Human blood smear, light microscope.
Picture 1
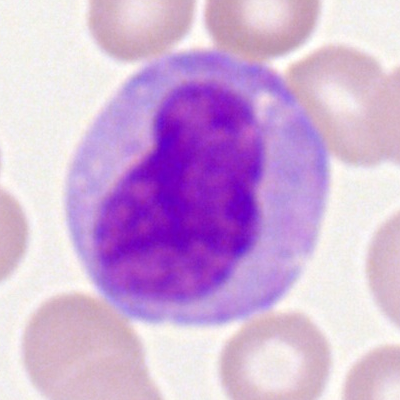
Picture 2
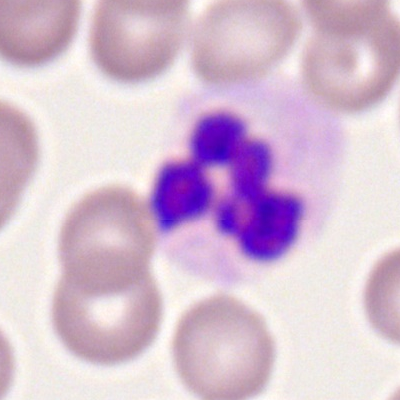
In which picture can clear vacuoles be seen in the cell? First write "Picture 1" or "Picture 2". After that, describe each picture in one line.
Picture 1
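What picture 1 shows: A small clear vacuole lies in the cytoplasm at the upper right.
What picture 2 shows: No vacuoles are visible in the cytoplasm.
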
